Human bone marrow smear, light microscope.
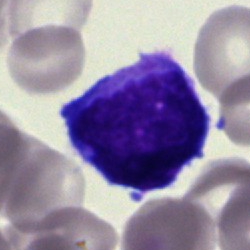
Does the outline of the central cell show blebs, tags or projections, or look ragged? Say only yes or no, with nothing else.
Yes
